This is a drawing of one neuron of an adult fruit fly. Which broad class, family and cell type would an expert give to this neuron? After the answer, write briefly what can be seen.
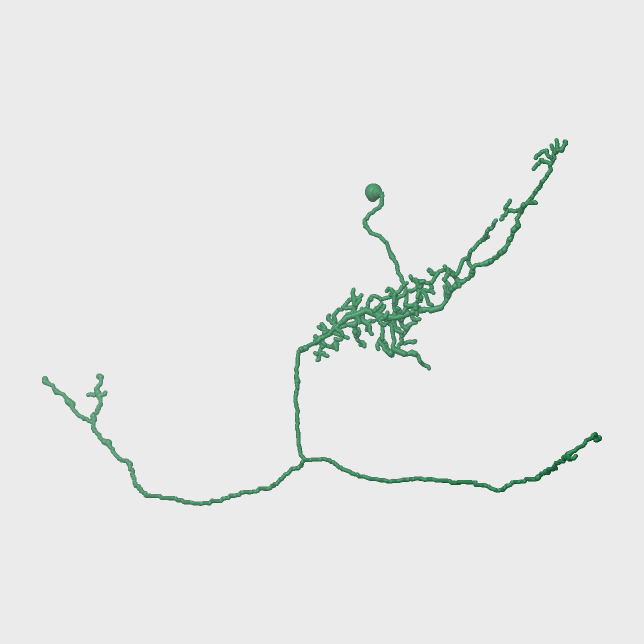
It is a nerve-cord intrinsic neuron. The family is hemilineage 10B. Its cell type is IN10B028. The picture shows dozens of branch ends. In this view it is wider than it is tall.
